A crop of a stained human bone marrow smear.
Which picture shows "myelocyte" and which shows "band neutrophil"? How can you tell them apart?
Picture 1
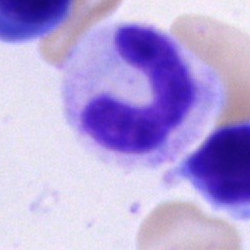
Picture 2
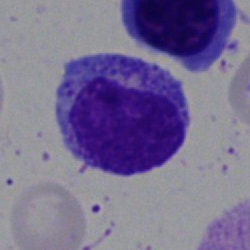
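In picture 1 you are looking at a band neutrophil; picture 2 shows a myelocyte. The band neutrophil's nucleus is a curved, C-shaped band whose opening faces the upper left.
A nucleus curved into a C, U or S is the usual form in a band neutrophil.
In the myelocyte the nucleus sits toward the lower right, so the widest band of cytoplasm lies at the top and left. The chromatin differs too: dense and darkly stained purple in the band neutrophil, deep purple and finely textured, without coarse dark clumps, in the myelocyte.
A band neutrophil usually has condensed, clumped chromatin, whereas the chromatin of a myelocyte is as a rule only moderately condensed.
No nucleoli are visible in the band neutrophil, whose cytoplasm is plentiful and pale lilac. The myelocyte has a roughly round outline with a slightly irregular edge. Pale red cells lie against the band neutrophil at its upper right, while another nucleated cell lies at the top right of the myelocyte, separate from it. The picture of the myelocyte is slightly soft in focus.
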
